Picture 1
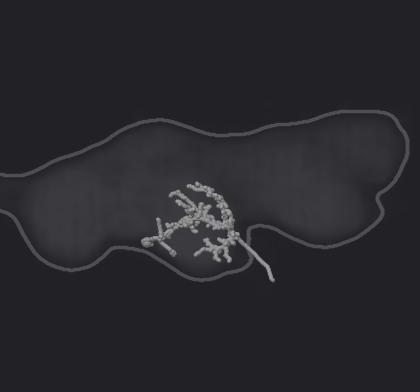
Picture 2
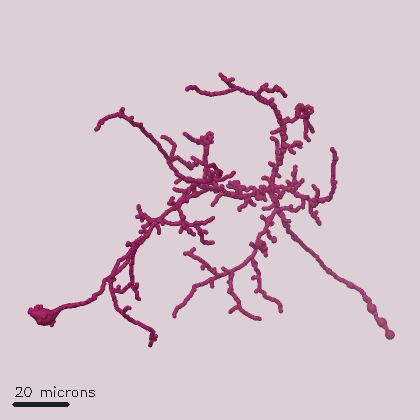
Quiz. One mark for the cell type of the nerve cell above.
Sternal adductor MN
